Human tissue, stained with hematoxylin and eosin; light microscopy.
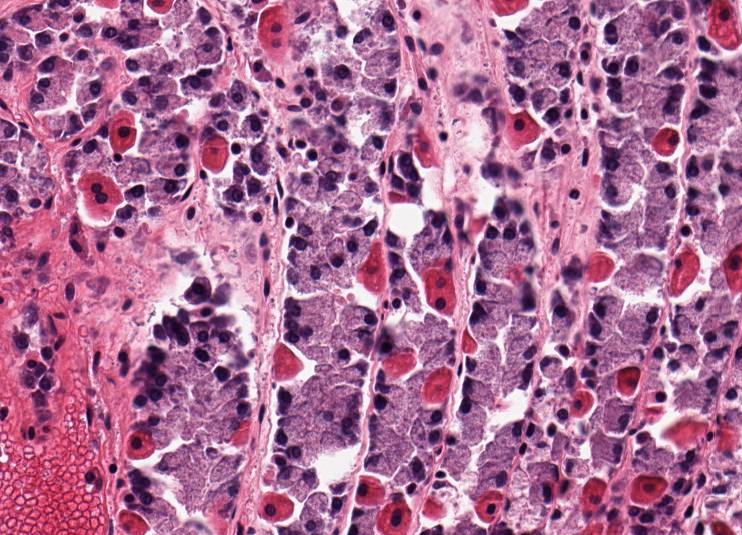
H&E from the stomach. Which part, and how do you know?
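Fundic glands are what this field shows. (a) Cells form long parallel columns running top to bottom.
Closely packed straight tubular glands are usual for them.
(b) Most column cells have purple, finely granular cytoplasm and a small dark round nucleus; fewer large rounded cells with bright pink cytoplasm are scattered among them.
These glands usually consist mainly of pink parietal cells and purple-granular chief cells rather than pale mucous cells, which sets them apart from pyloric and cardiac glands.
(c) Thin pink fibrous strands with slender elongated nuclei separate the columns.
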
